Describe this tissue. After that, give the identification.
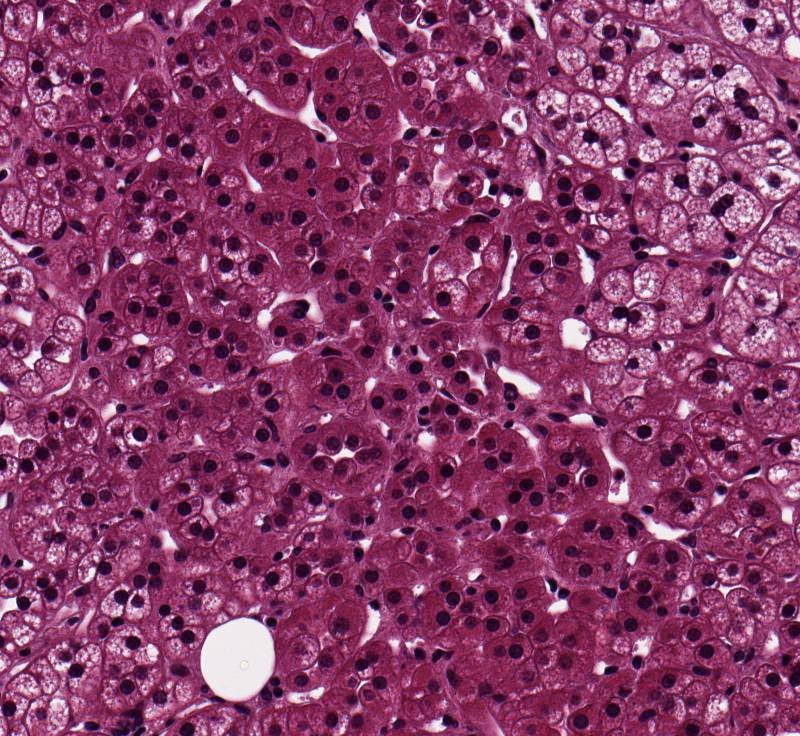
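Notice the cells packed closely in small rounded nests and short cords right across the field. Cells with pale, finely vacuolated, foamy cytoplasm gather mainly at the upper right and along the right edge; those in the centre have denser, more solidly pink cytoplasm. Nuclei are round, dark and central, each with a single small dot-like nucleolus or dense chromatin. It's adrenal gland.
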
